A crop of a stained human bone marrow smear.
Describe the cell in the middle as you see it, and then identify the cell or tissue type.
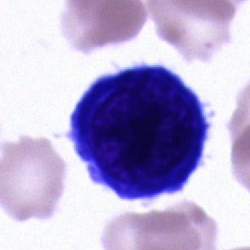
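Let's start with the shape: the outline is roughly round. Now follow the edge and you'll find fine, short hair-like projections sticking out, most clearly on the right side. The cytoplasm stains deep blue, with no granules visible. This is a proerythroblast.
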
